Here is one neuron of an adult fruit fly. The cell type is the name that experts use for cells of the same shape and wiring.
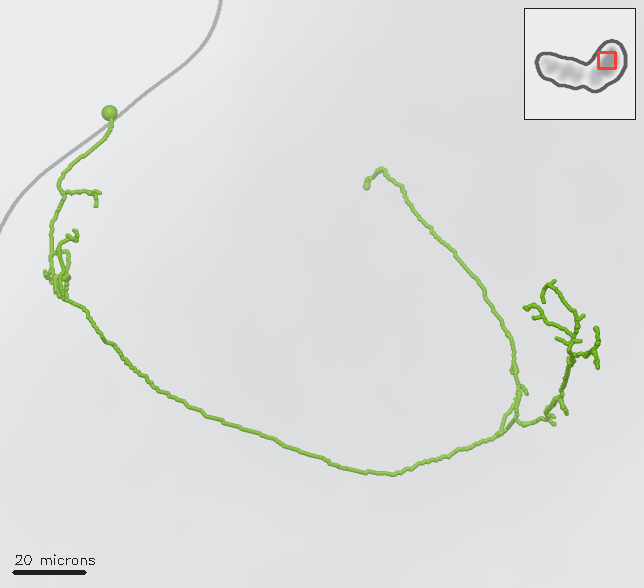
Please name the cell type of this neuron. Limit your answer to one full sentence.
It is KCa'b'-ap1 that is the cell type of the neuron.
